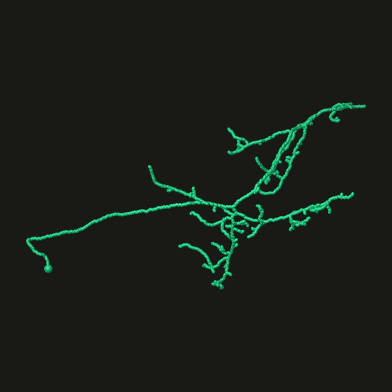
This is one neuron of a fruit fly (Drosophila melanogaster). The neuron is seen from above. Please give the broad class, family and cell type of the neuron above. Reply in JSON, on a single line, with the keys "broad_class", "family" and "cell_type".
{"broad_class": "central-brain intrinsic neuron", "family": "hemilineage DM6_posterior", "cell_type": "CL348"}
